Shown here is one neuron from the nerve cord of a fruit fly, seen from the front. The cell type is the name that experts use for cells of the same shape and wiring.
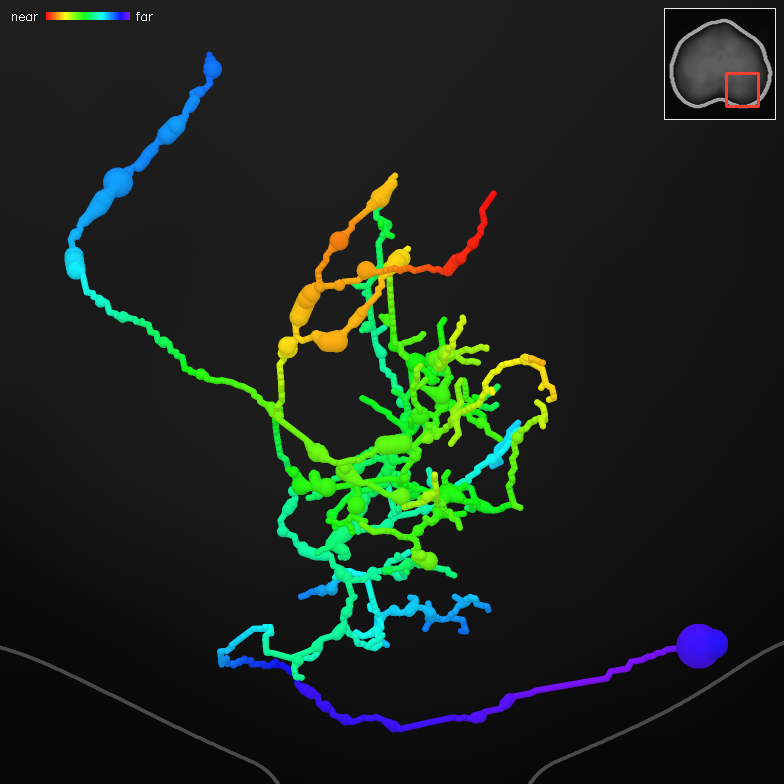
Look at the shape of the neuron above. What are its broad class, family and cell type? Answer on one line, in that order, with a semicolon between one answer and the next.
nerve-cord intrinsic neuron; hemilineage 01B; IN01B055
